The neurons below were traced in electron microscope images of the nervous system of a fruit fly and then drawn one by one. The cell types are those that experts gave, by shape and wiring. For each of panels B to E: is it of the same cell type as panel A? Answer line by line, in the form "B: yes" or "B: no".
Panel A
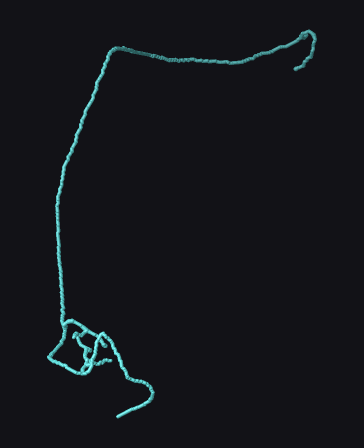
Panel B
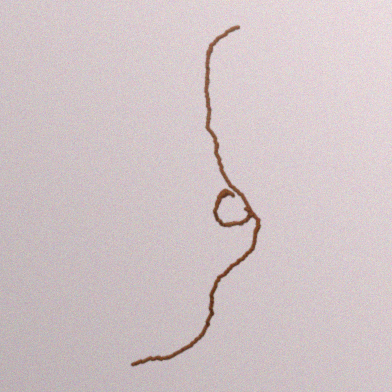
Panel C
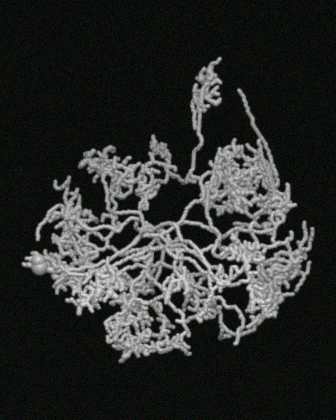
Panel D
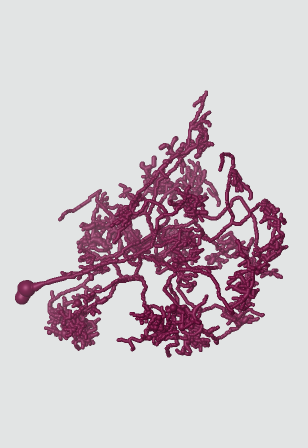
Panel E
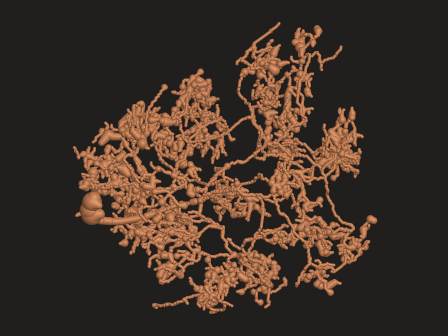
B: no
C: no
D: no
E: no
